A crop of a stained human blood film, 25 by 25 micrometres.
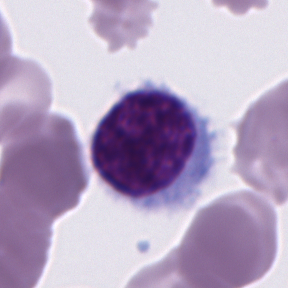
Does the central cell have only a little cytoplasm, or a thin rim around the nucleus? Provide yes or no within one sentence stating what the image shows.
Yes, there is only scant cytoplasm in this cell.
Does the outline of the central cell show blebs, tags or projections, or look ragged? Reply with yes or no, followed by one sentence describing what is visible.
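Yes. The edge of the cytoplasm is fringed with fine, hair-like projections.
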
